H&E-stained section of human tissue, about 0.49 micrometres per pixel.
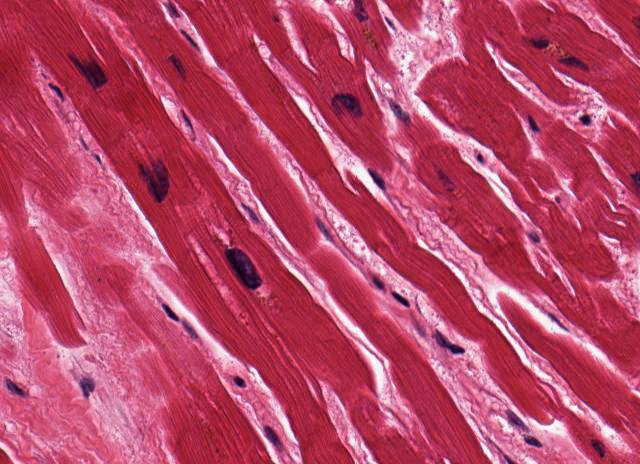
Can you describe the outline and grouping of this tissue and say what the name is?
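Fibre cytoplasm deep pink-red, with fine lines running along the fibres. Muscle nuclei oval, central within the fibres. Many fibres separated by clear pale gaps; tissue loosened in appearance. No fat cells in field. Left ventricle of the heart.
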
